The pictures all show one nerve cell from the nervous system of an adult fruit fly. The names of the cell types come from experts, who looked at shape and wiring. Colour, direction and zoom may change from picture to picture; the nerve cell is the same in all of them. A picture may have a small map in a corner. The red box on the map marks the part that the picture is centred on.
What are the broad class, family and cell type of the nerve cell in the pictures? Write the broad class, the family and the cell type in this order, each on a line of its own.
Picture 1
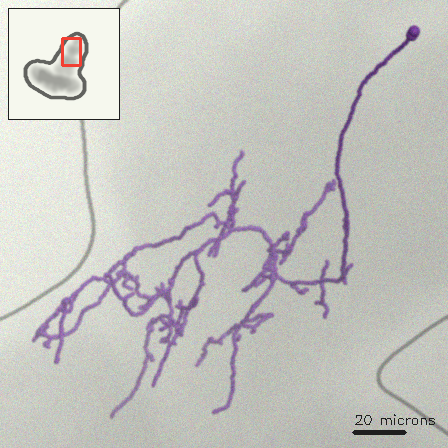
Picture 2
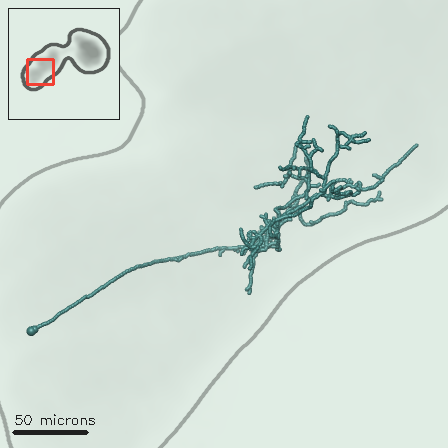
nerve-cord intrinsic neuron
hemilineage 06A
IN06A093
